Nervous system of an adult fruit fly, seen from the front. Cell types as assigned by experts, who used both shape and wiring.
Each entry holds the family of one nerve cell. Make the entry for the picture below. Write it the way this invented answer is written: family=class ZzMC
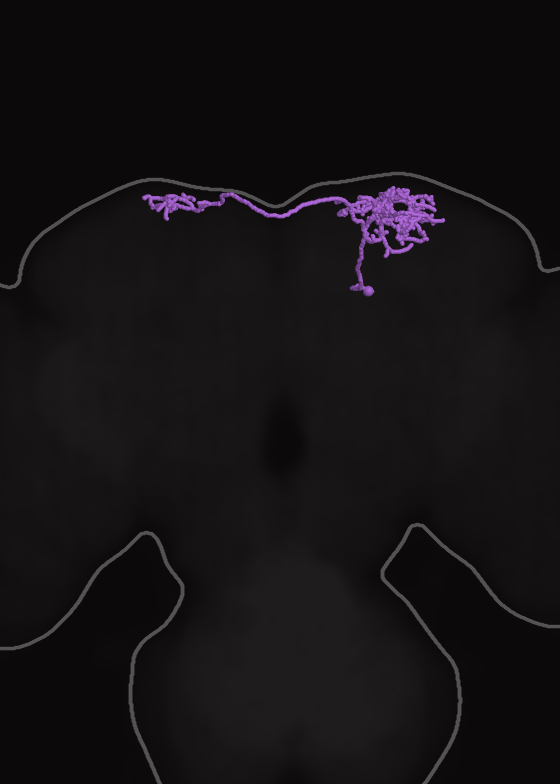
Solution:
family=hemilineage DM6_dorso_lateral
